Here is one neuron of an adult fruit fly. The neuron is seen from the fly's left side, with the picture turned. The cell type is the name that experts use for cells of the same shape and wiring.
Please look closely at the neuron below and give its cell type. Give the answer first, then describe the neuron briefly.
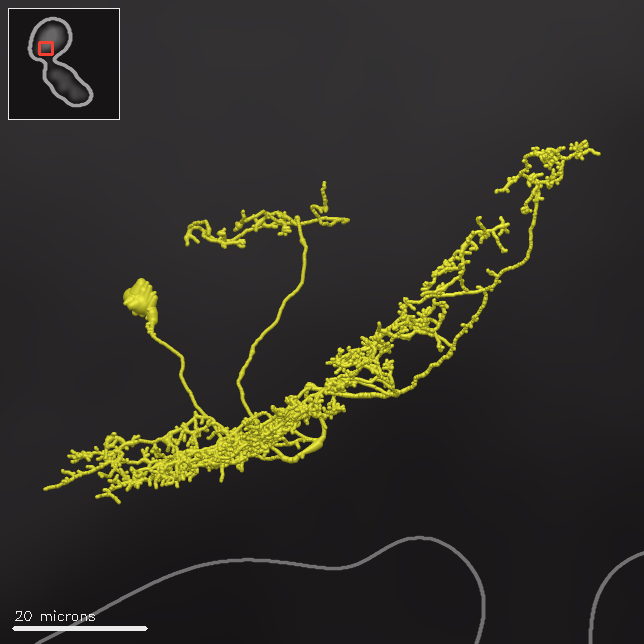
It is of cell type Tlp14. Its broad class is optic-lobe intrinsic neuron. By the scale bar it is about 85 microns wide in this view. The picture shows dozens of branch ends.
